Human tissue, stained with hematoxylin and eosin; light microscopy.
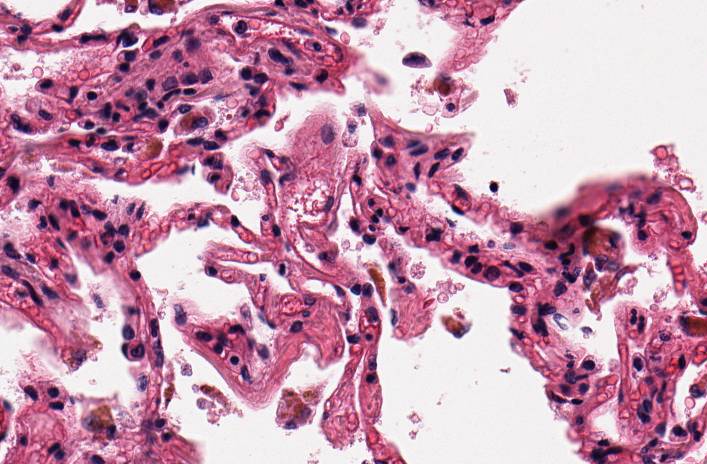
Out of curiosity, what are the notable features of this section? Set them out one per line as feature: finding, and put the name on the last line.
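Septa: thin, branching, pink; a lacy network dividing large open spaces across the whole field
Pigmented cells: golden-brown granular cytoplasm, lying free in the spaces and within septa, e.g. lower left and right
Septal nuclei: mostly small, dark-staining, oval to elongated
Glands: none in the field
Name: lung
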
